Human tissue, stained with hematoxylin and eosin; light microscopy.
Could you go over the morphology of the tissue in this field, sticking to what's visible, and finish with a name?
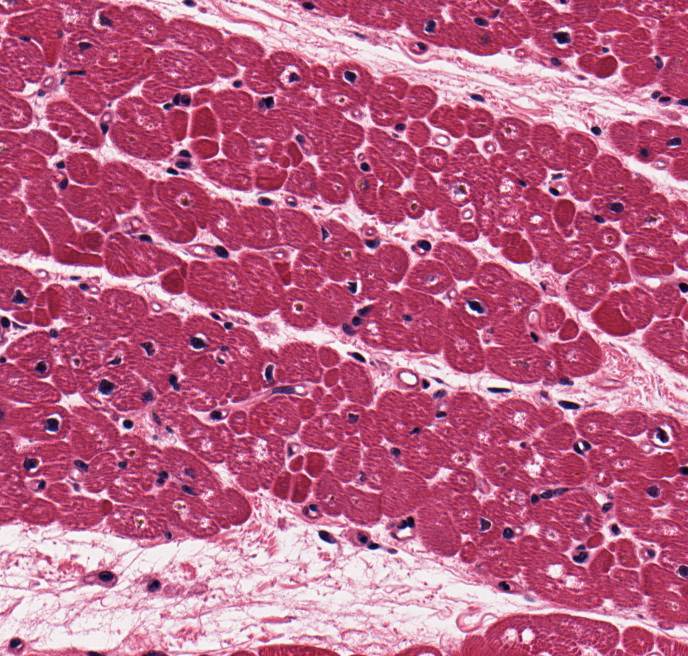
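Many fibres contain a single, centrally placed nucleus. Around many of these central nuclei, a small pale clear zone sits within the pink cytoplasm. In some fibres, tiny golden-brown granules lie beside the central nuclei. Small dark elongated nuclei occupy the narrow spaces between fibres. The tissue is left ventricle of the heart.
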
